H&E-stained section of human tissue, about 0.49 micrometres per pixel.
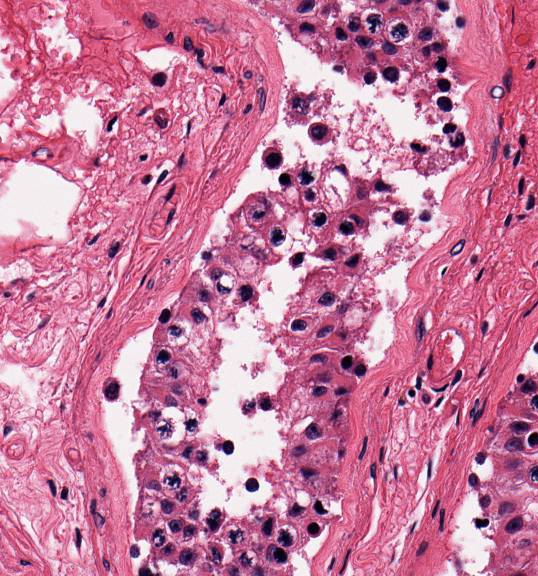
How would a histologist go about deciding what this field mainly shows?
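A seminiferous tubule occupies the field, running top to bottom through its centre. It is lined by several layers of rounded cells.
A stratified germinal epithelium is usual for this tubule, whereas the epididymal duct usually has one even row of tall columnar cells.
Its wall is a thick, wavy collagen band with flattened spindle nuclei parallel to it.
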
